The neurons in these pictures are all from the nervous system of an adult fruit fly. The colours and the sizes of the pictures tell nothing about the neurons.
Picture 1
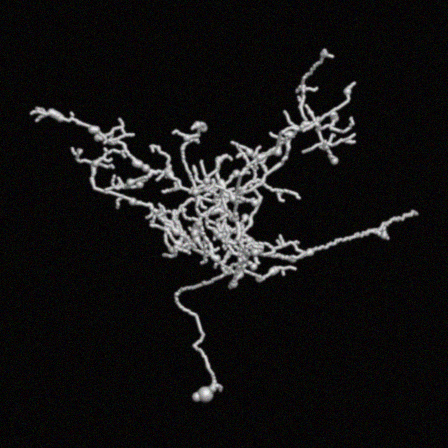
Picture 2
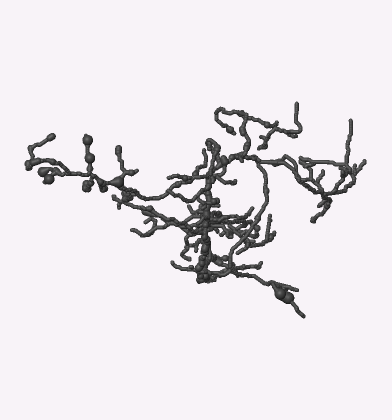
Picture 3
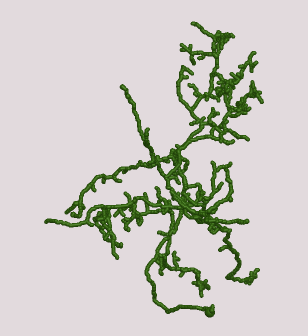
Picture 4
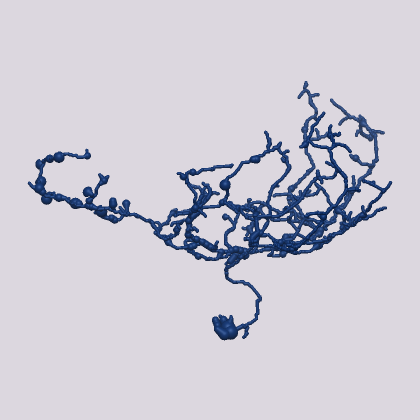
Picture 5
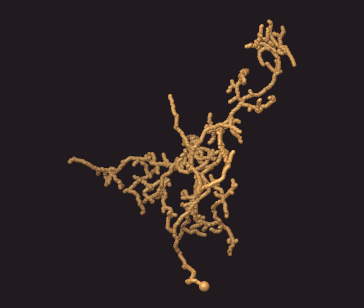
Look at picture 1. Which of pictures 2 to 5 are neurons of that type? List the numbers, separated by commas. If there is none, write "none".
3, 5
